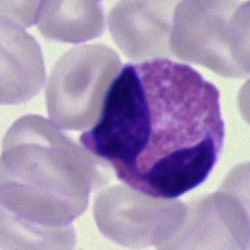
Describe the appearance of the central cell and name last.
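Look first at the edge: the cell is roughly round, and its margin is slightly uneven, faintly scalloped. Two dense nuclear lobes sit apart, one at the upper left and one at the lower right. Neither lobe shows a nucleolus. The cytoplasm looks finely granular, dotted with paler spots here and there. This is an eosinophil.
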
